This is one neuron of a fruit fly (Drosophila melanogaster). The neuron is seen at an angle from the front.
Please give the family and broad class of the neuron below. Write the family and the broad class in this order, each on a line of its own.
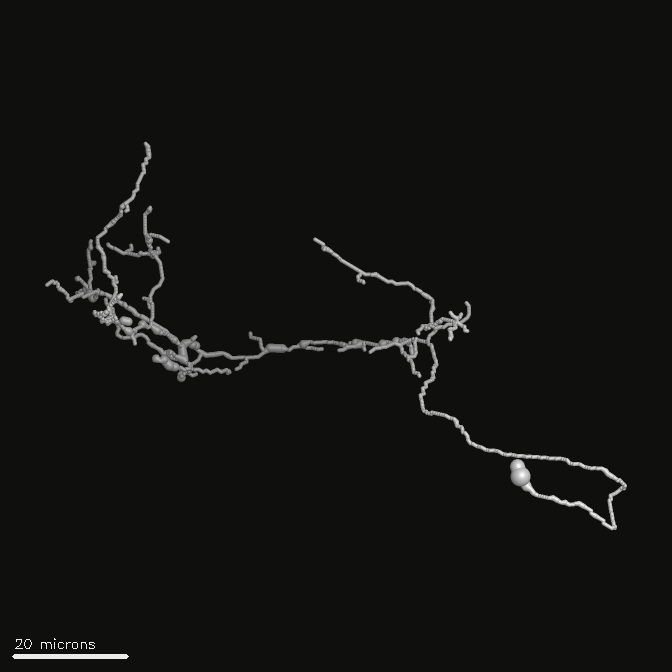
hemilineage 14A
nerve-cord intrinsic neuron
